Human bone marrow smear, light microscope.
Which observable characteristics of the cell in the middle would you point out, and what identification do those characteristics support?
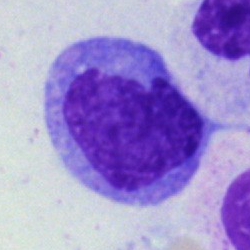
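Notice first how large the nucleus is: it fills most of the cell, and it has been pushed off-centre toward the lower right. Its chromatin is deep purple, gathered into coarse patches. Now follow the cytoplasm round, and you will find its rim is widest on the upper-left side. What you are looking at is a monocyte.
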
